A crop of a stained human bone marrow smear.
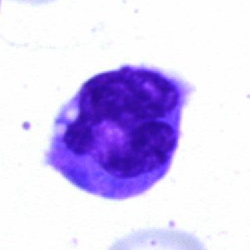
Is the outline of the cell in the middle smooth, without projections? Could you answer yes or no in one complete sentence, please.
No, the cell lacks a smooth edge; its outline is rough.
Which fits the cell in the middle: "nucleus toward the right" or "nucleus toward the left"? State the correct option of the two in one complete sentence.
Most of its cytoplasm is found to the left of its nucleus.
